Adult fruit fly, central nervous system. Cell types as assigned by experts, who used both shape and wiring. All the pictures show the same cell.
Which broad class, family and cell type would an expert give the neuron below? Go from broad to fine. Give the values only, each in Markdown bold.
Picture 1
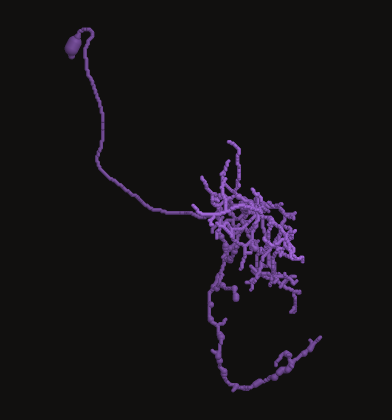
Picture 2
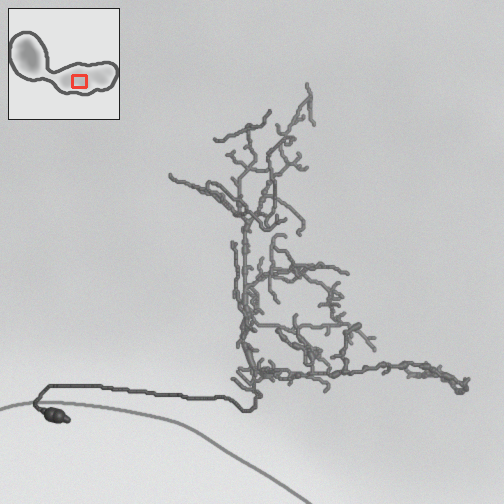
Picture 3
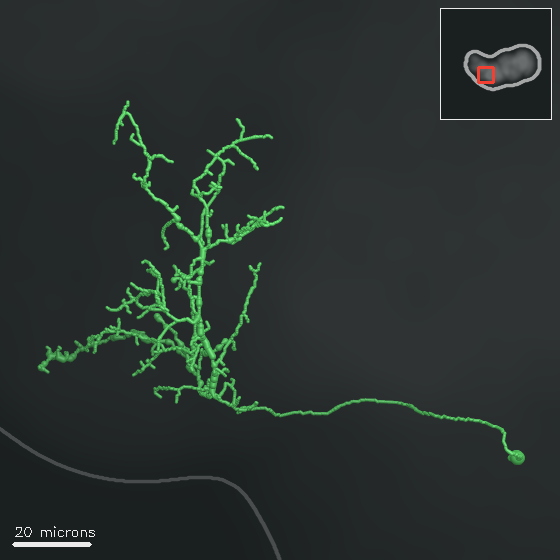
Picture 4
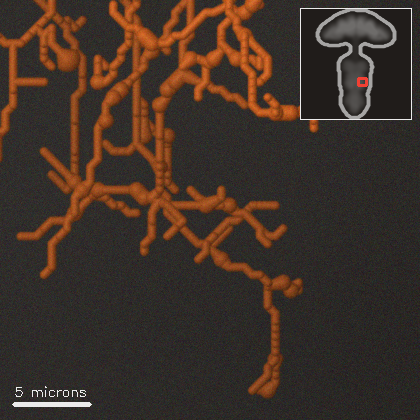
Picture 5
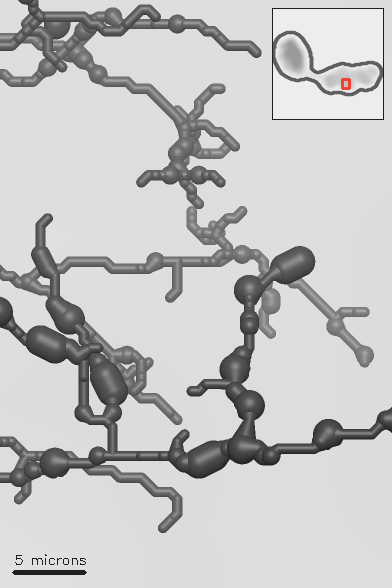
**nerve-cord intrinsic neuron**, **hemilineage 14A**, **IN14A080**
